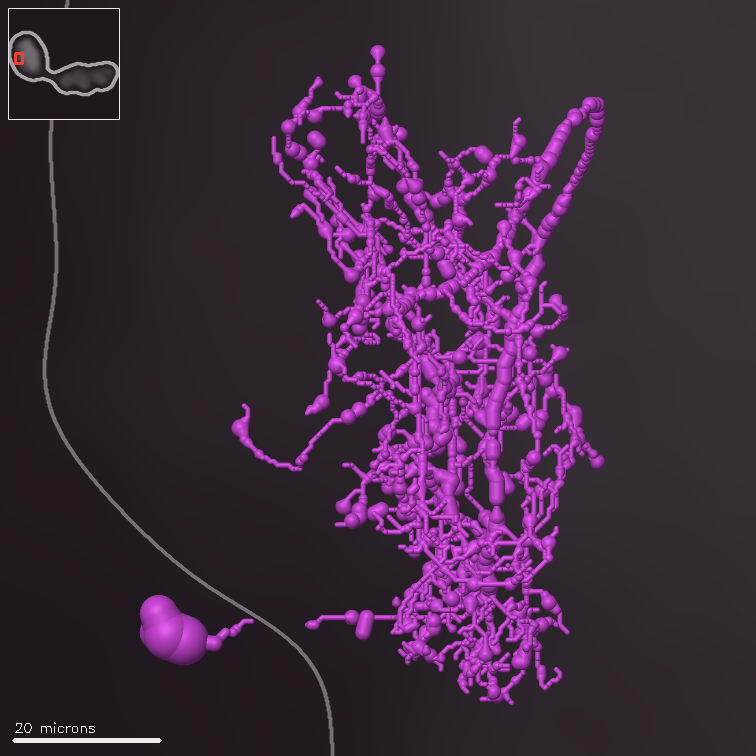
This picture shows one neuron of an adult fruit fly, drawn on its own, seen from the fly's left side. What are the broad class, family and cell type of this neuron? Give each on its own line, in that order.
central-brain intrinsic neuron
hemilineage ALv2
vLN24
